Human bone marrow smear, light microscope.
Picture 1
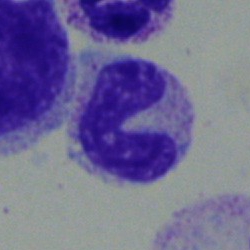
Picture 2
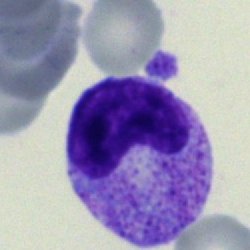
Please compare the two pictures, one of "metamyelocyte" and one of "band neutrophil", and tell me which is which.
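Band neutrophil: picture 1. Metamyelocyte: picture 2. Nuclear shape differs: the band neutrophil nucleus is curved into a C with a deep notch opening to the right, while the metamyelocyte nucleus is kidney-shaped, its indentation facing downward.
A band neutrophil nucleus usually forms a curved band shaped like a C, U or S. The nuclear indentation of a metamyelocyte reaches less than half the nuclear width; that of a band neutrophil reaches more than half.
Chromatin is dark in both: clumped, with small pale spots scattered through it, in the band neutrophil, and condensed in the metamyelocyte.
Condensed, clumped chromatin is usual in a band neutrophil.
Neither nucleus shows nucleoli.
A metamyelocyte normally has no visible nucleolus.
The metamyelocyte has an oval, smooth outline and abundant pale lilac cytoplasm; no vacuoles are seen in the band neutrophil cytoplasm. Adjacent structures: a larger cell with a dark nucleus lies close against the band neutrophil on its left, and a small purple platelet lies against the upper right edge of the metamyelocyte.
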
